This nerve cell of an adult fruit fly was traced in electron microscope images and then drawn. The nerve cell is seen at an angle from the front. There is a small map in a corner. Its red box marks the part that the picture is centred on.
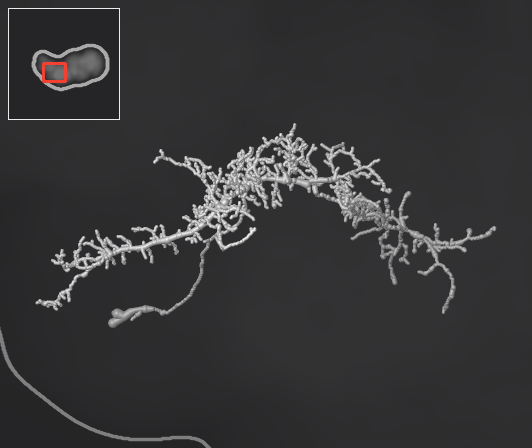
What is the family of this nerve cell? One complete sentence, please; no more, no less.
Of family hemilineage 12B is the nerve cell in these images.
